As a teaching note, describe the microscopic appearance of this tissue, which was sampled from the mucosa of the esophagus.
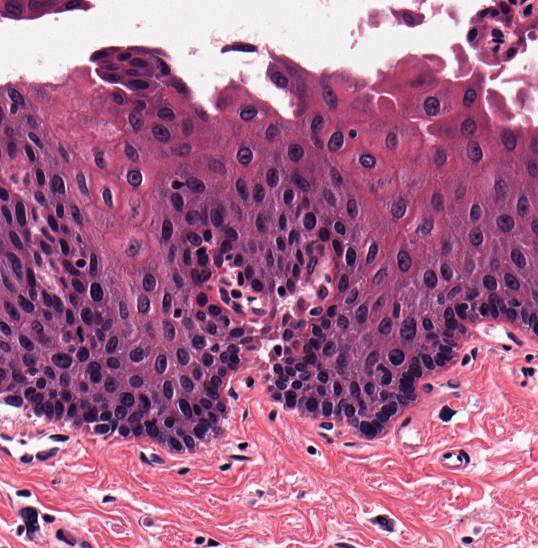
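Most of this field is occupied by a stratified squamous epithelium, with connective tissue along the bottom edge. Crowded, dark-staining nuclei make up the basal layer at the lower border of the epithelium. Toward the surface, the cells carry more abundant pink cytoplasm than the basal cells. The lower border undulates, and a connective tissue papilla projects upward into the centre of the epithelium.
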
